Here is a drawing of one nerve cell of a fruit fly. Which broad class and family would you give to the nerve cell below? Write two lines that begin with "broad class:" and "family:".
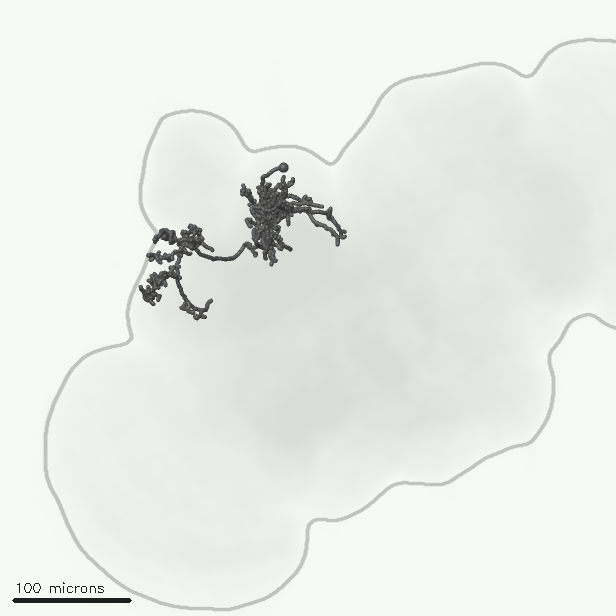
broad class: nerve-cord intrinsic neuron
family: hemilineage 18B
